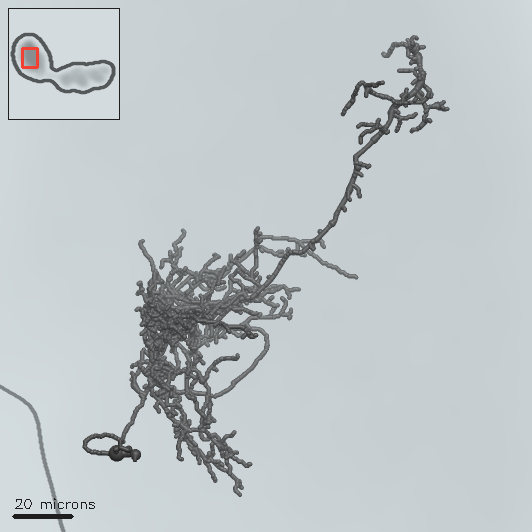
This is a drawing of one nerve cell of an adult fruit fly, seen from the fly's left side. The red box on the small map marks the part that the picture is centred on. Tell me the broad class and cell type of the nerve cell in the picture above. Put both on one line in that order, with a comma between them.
central-brain intrinsic neuron, CB0629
